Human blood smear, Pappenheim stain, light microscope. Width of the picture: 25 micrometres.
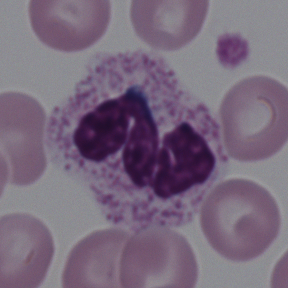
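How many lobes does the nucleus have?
Three, joined in a row.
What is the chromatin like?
Dense, dark purple and coarsely clumped, with no nucleoli visible in the nucleus.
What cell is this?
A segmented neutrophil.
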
